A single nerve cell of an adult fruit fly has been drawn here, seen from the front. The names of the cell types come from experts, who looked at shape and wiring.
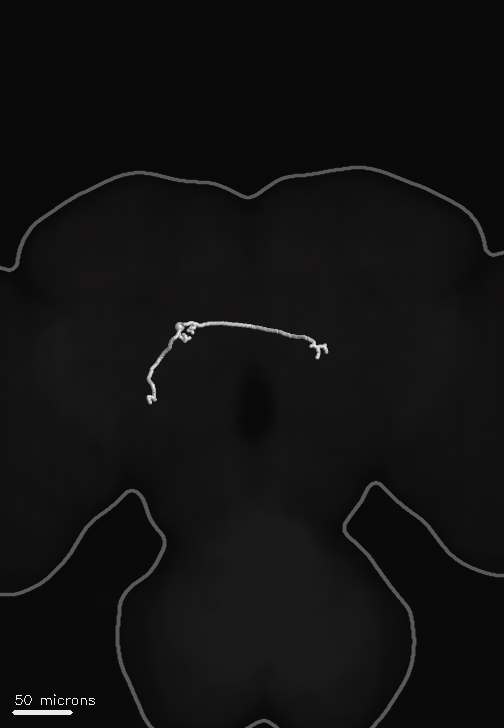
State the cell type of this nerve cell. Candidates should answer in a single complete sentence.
This nerve cell is an instance of the cell type ORN_DA4m.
